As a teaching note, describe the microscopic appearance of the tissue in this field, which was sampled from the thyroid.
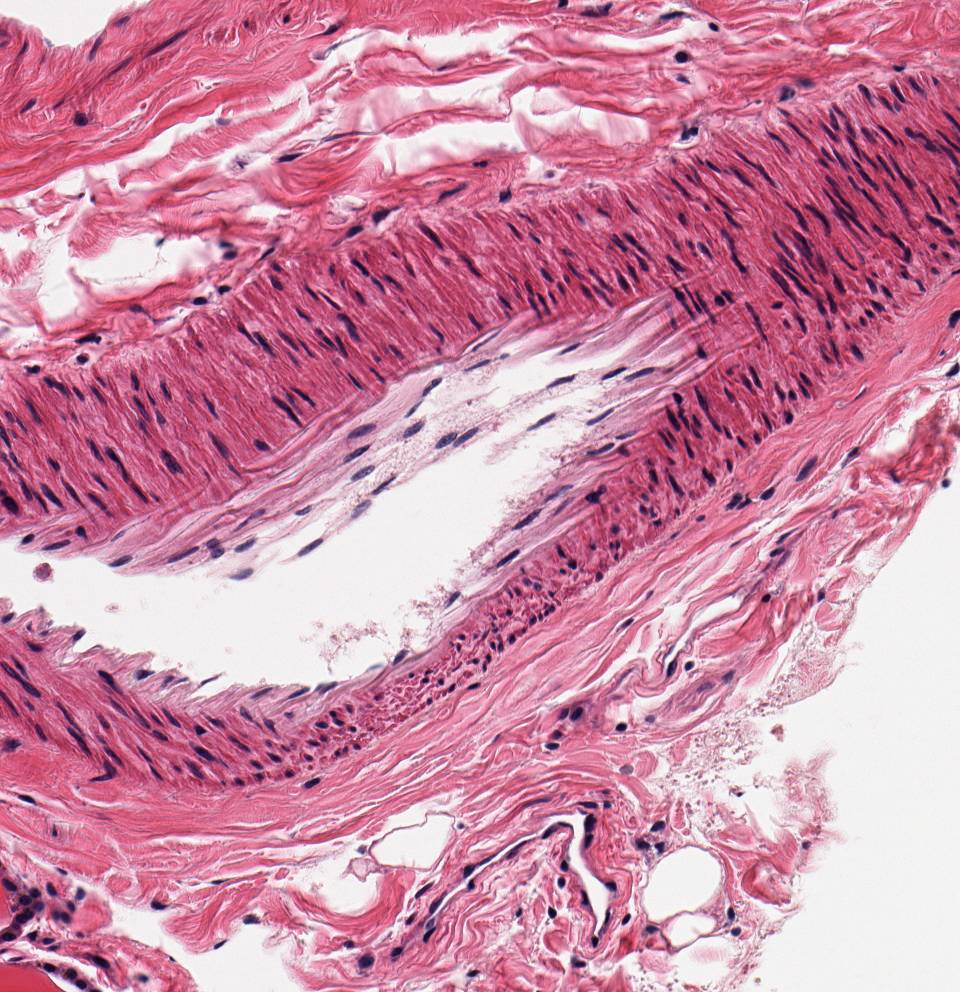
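A narrow, slit-like, empty lumen runs diagonally through the middle of the field, within the wall. The thick main layer is smooth muscle, its cells and slender, dark, cigar-shaped nuclei lying across the width of the band. Above the lumen, a pale layer of loose fibres with scattered flattened nuclei separates it from the muscle.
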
